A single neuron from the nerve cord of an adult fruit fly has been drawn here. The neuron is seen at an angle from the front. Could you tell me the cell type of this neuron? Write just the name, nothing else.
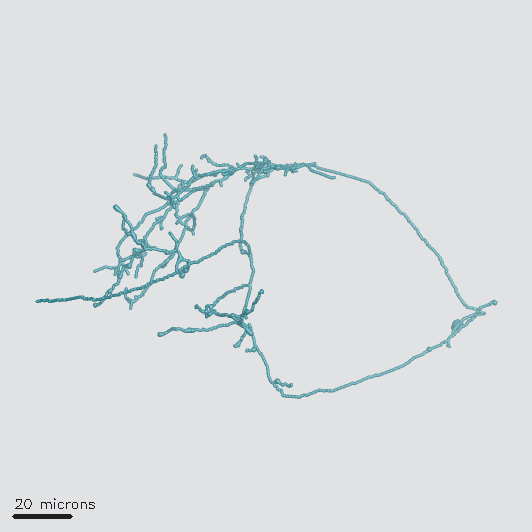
AN12B060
